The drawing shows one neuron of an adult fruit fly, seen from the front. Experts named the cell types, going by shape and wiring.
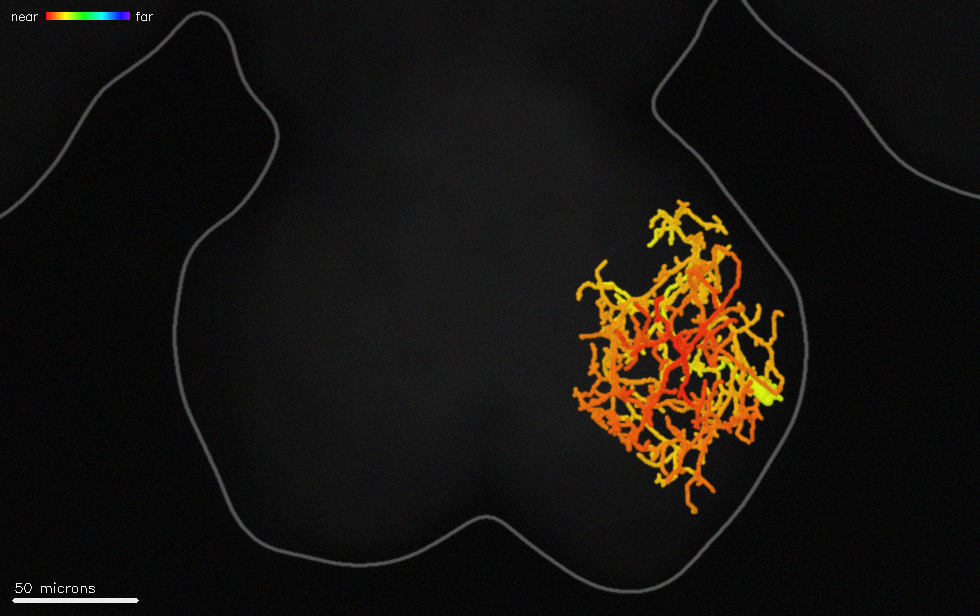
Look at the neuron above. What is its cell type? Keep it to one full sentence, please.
This neuron belongs to the cell type IN03A006.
